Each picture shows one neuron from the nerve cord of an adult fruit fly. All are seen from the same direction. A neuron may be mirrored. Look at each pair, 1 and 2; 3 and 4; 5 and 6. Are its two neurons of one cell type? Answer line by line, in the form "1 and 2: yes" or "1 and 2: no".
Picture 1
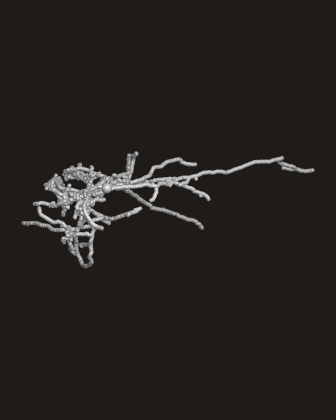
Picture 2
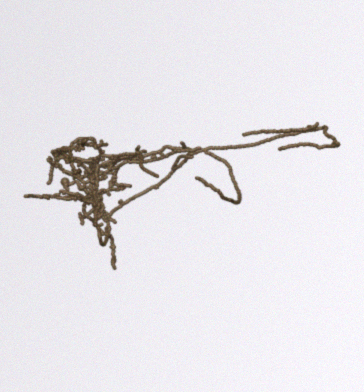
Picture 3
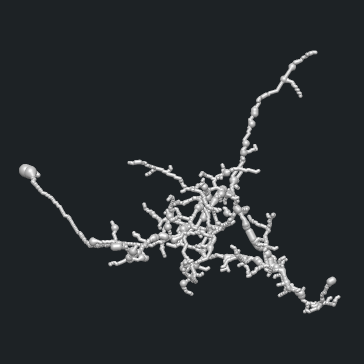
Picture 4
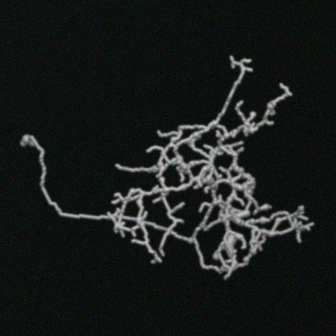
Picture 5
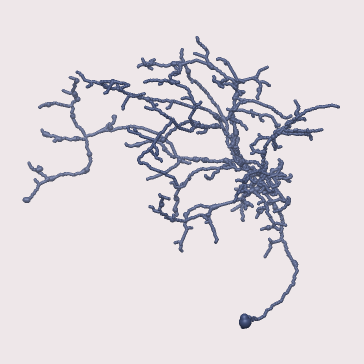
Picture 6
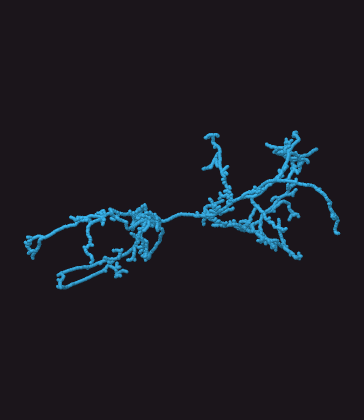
1 and 2: yes
3 and 4: yes
5 and 6: no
